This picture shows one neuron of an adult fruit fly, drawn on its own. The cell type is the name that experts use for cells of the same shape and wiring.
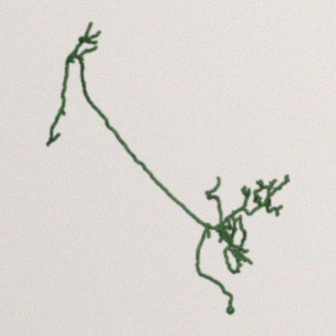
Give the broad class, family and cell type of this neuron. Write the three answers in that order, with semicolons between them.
central-brain intrinsic neuron; hemilineage ALlv1; M_lvPNm35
